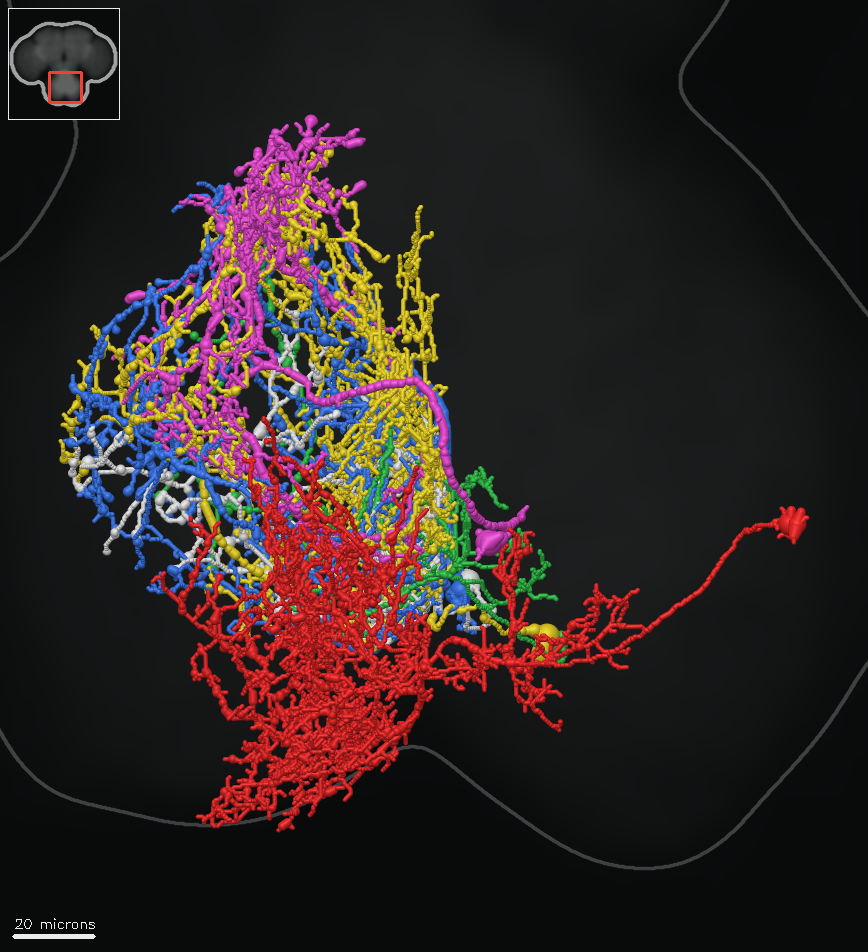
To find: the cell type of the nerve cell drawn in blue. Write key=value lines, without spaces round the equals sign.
cell_type=IN13B011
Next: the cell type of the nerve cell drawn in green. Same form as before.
cell_type=IN14A025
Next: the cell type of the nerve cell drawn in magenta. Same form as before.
cell_type=IN10B016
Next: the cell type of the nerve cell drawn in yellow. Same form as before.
cell_type=IN13B007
